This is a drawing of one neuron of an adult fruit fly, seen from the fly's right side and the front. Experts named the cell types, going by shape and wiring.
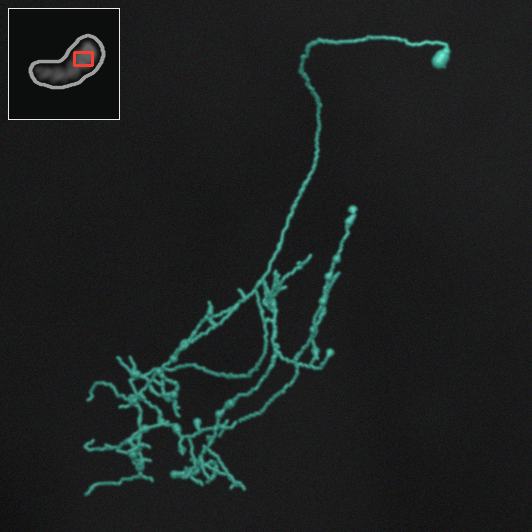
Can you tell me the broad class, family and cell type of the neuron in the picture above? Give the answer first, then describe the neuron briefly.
This is a central-brain intrinsic neuron. Its family is hemilineage AOTUv1_ventral. It is of cell type WED002. Its cell body lies at the upper right of the picture. The picture shows dozens of branch ends.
